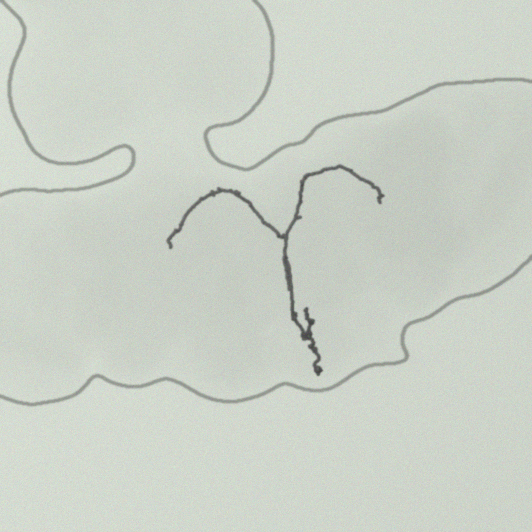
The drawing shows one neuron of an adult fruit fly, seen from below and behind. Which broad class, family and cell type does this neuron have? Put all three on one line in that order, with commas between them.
central-brain intrinsic neuron, hemilineage FLAa3, FLA004m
